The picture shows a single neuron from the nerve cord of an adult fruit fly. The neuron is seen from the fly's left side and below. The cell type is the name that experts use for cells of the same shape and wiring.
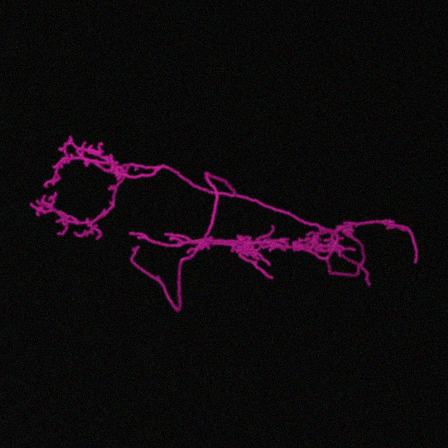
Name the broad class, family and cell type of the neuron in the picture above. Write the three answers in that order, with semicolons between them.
nerve-cord intrinsic neuron; hemilineage 19B; IN19B040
